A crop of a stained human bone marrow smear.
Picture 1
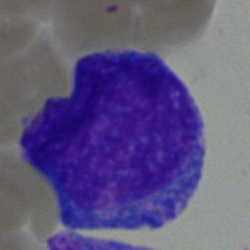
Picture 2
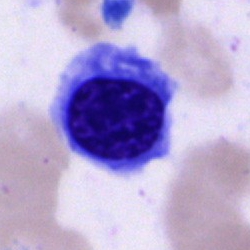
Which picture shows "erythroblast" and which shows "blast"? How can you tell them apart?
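Let me see: picture 1 is the blast, and picture 2 is the erythroblast. The chromatin is where they part most clearly: in picture 1 it is finely stippled rather than coarsely clumped, while in picture 2 it is dark purple and coarsely clumped.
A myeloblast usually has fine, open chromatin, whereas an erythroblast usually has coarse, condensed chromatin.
In the blast, the nucleus fills most of the cell.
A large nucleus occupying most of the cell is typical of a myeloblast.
Both outlines are irregular, but differently so: a notch is cut into the upper left side of the blast, and small bumps run along the edge of the erythroblast. What the two share is deep blue cytoplasm with no granules visible; in the blast it forms a narrow rim, widest along the lower edge.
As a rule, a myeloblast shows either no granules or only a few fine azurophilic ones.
One more thing in picture 2: a small dark blue body lies just above the cell, at the top of the picture.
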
